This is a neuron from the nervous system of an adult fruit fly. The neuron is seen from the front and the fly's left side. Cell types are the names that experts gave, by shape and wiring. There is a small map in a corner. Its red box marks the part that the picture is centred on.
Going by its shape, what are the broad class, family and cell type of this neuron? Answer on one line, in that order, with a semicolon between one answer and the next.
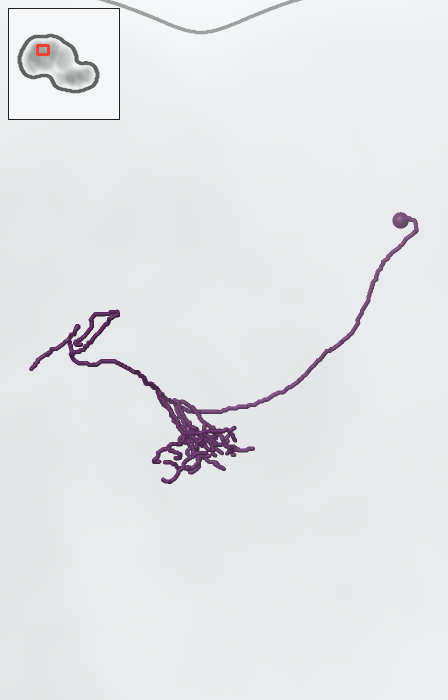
central-brain intrinsic neuron; class CX; FC1E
